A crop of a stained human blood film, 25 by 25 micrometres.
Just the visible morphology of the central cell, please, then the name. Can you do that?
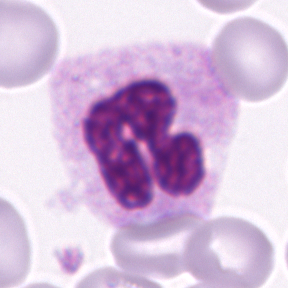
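This cell has an irregular, somewhat angular outline rather than a round one. Its nucleus measures about 11 micrometres across and contains dark purple, coarsely clumped chromatin. A broad rim of pale pinkish-lilac cytoplasm surrounds the nucleus and is filled with fine pink-violet granules, evenly scattered. The cell is a segmented neutrophil.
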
